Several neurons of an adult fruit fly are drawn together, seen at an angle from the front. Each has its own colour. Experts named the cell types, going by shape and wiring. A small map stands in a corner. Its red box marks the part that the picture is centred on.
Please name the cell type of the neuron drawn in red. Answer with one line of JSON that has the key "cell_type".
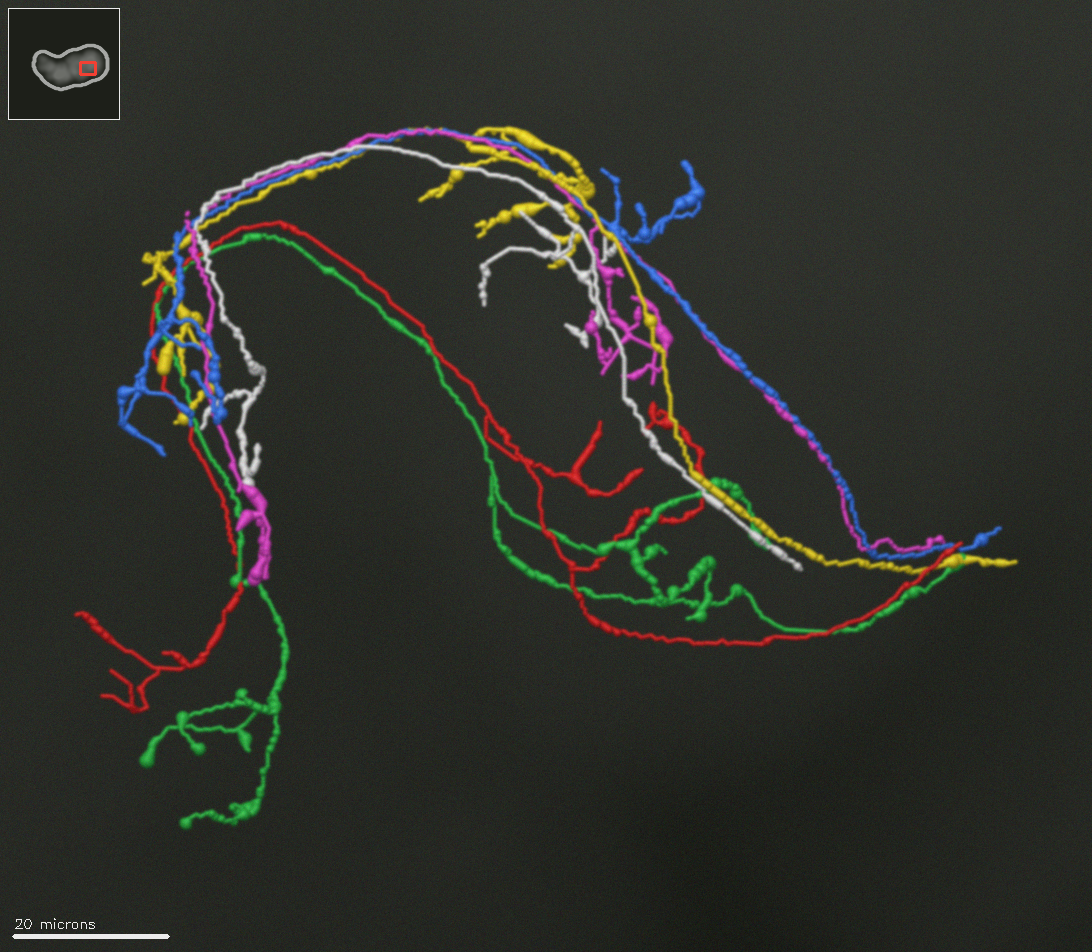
{"cell_type": "ORN_VC4"}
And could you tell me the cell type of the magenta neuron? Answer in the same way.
{"cell_type": "ORN_DM5"}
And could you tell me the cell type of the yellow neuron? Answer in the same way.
{"cell_type": "ORN_DM1"}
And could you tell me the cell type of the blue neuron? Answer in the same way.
{"cell_type": "ORN_DM6"}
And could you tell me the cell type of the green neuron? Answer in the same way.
{"cell_type": "ORN_VA2"}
